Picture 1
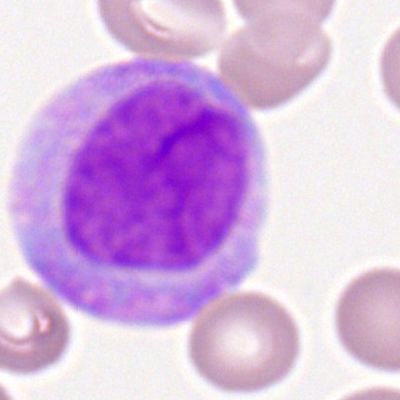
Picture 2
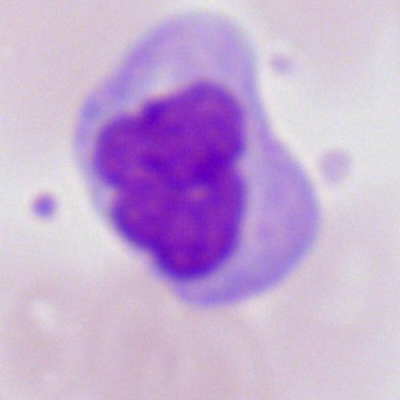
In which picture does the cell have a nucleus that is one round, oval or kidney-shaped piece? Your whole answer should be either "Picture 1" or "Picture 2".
Picture 1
